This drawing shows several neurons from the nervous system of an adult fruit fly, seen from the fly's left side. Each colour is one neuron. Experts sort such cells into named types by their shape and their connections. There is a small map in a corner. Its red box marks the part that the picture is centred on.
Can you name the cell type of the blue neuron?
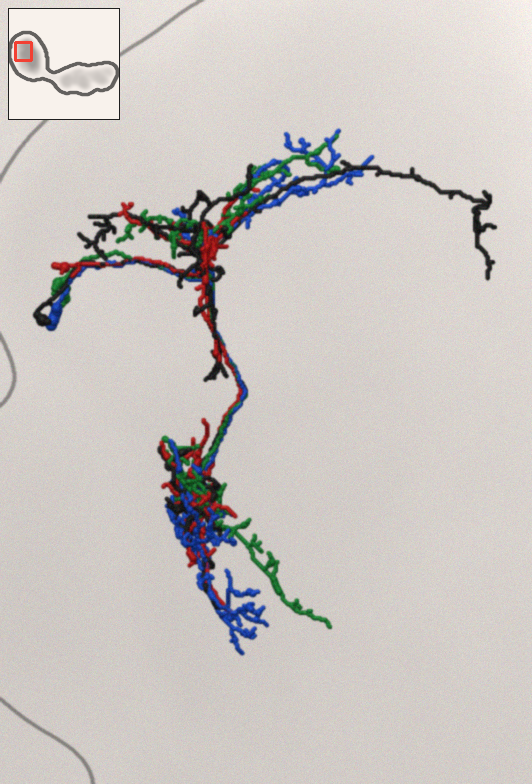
CB1956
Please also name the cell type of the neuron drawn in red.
LAL034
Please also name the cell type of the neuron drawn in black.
CB2117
